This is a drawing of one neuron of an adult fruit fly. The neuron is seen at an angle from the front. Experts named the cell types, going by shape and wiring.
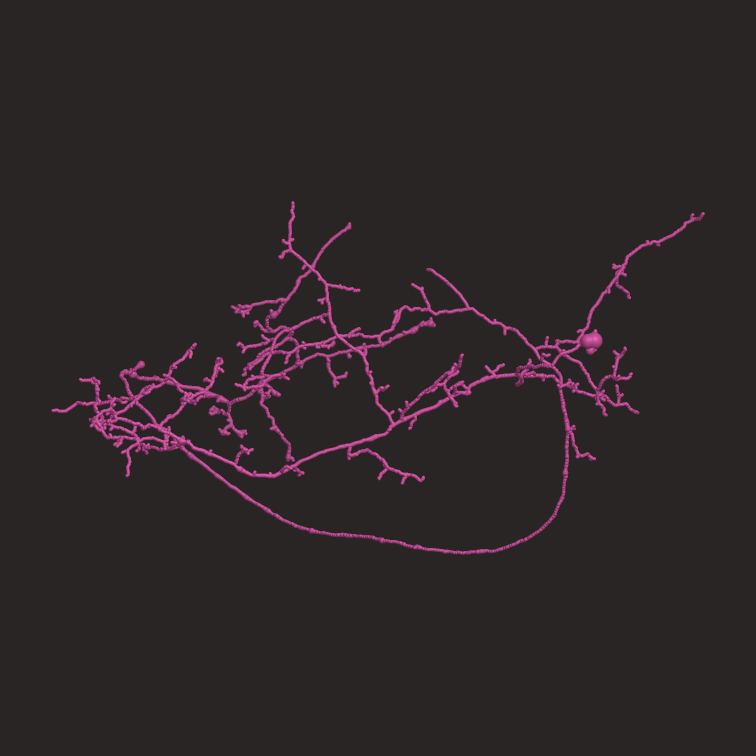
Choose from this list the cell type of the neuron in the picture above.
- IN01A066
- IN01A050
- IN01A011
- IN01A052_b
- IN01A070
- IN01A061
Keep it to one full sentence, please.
The neuron here falls under cell type IN01A070.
